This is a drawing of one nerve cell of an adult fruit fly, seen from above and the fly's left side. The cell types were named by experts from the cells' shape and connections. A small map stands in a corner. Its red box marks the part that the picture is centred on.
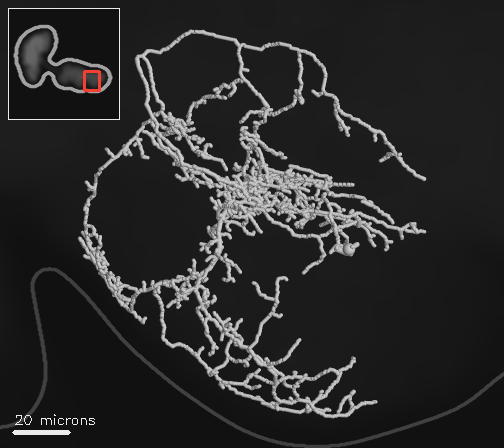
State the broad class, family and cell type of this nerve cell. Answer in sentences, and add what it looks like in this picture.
Its broad class is nerve-cord intrinsic neuron. The family is hemilineage 19A. The cell type is IN19A027. It is in the nerve cord and does not reach the brain. By the scale bar it is about 140 microns tall in this view.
